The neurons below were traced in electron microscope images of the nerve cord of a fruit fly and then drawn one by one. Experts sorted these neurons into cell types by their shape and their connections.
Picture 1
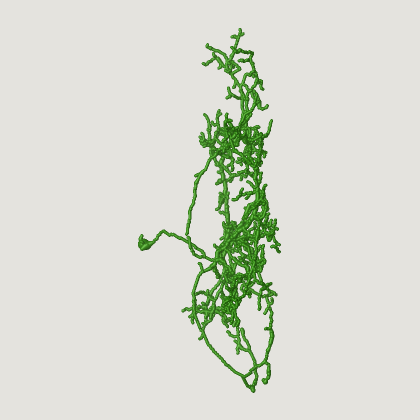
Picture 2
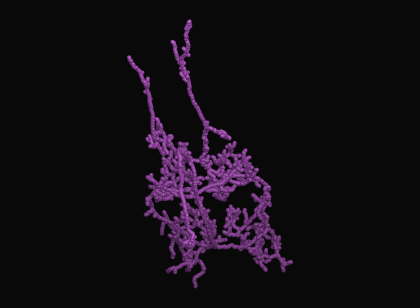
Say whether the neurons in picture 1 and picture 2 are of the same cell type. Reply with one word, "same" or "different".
same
